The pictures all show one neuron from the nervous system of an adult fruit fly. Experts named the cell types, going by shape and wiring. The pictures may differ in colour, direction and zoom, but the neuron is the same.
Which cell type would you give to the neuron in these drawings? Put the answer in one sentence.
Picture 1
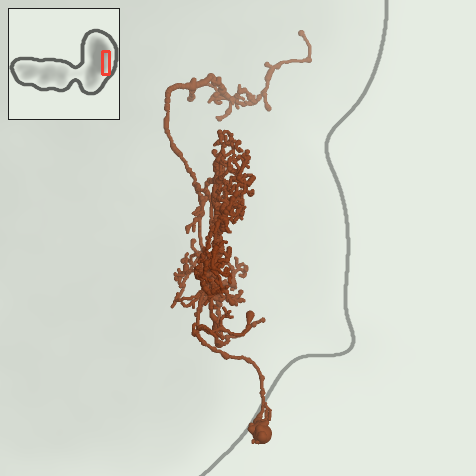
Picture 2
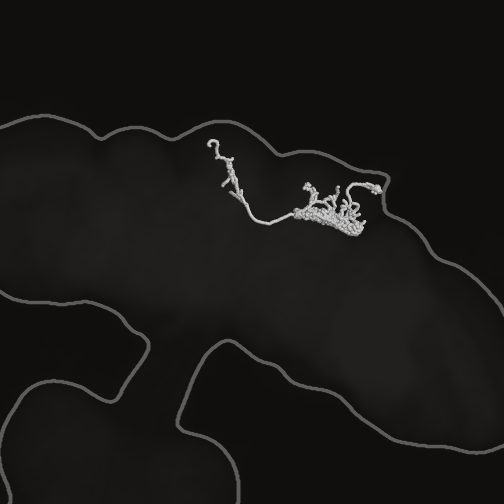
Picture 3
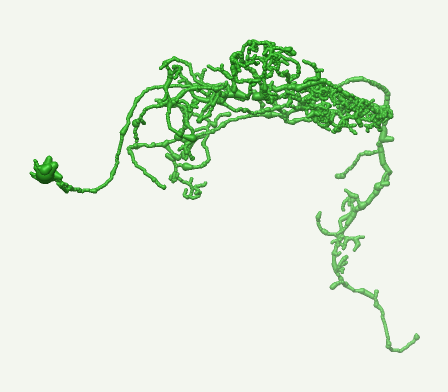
The cell type is v2LN31.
